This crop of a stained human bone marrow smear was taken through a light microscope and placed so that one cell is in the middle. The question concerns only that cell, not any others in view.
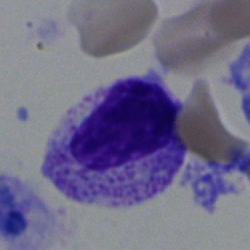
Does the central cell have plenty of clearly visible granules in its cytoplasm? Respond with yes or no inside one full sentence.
Yes, this cell's cytoplasm carries many visible granules.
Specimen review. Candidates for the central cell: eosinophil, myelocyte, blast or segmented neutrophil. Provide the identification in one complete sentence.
The cell nearest the centre of this crop is a myelocyte.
